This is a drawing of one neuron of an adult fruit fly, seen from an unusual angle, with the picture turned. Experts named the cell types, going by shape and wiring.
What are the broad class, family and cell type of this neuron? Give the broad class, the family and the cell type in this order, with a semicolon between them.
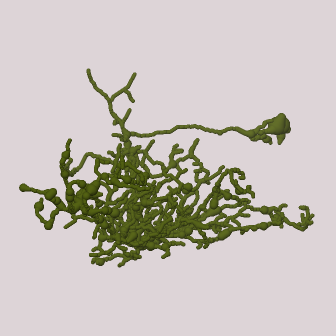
nerve-cord intrinsic neuron; hemilineage 06A; IN06A064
